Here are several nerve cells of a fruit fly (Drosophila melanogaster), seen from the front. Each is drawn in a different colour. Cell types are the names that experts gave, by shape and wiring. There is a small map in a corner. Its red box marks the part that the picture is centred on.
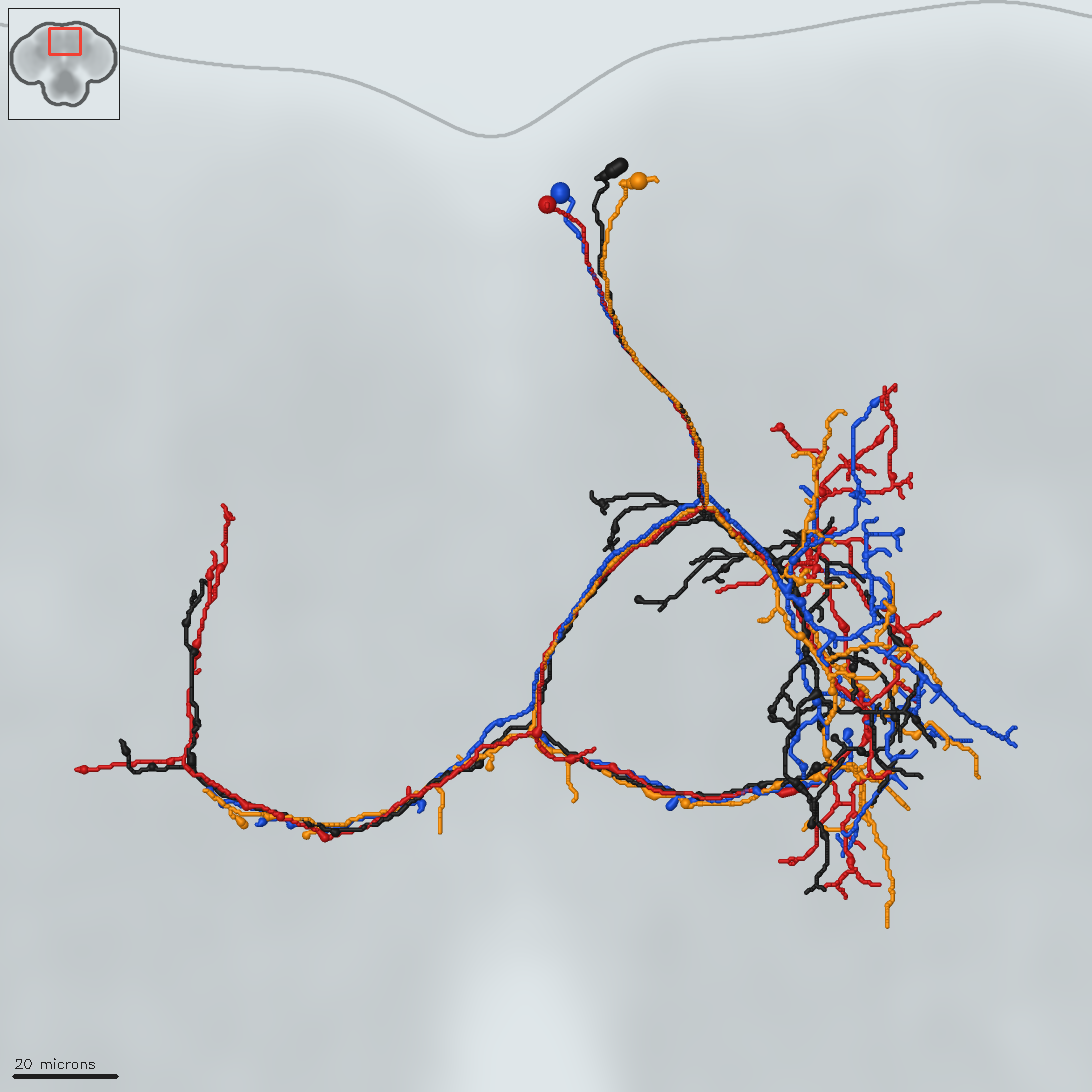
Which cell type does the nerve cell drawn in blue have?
CB1353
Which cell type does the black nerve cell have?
CL049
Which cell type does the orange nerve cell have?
CB3998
